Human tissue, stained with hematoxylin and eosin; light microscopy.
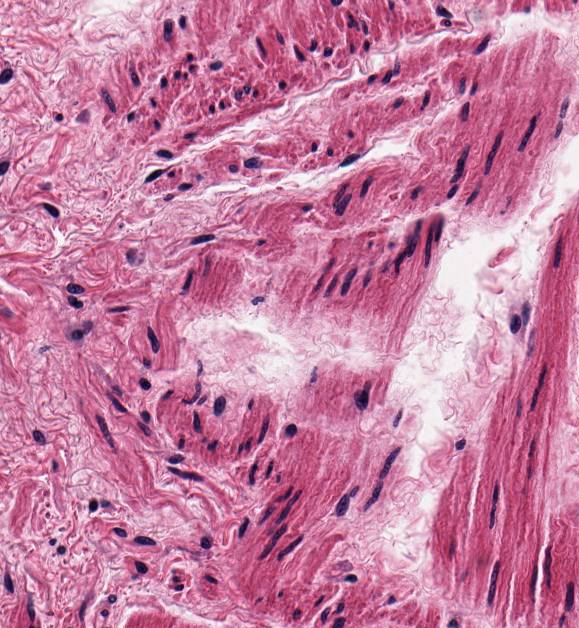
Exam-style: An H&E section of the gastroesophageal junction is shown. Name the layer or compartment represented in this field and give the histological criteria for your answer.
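Smooth muscle is the answer here. Check one: the nuclei are elongated and cigar-shaped.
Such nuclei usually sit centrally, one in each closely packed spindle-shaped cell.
Check two: the bundles run in several different directions across the field. Check three: no cross-striations are visible in the fibres. Wavy pink collagen fibres fill much of the left part.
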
